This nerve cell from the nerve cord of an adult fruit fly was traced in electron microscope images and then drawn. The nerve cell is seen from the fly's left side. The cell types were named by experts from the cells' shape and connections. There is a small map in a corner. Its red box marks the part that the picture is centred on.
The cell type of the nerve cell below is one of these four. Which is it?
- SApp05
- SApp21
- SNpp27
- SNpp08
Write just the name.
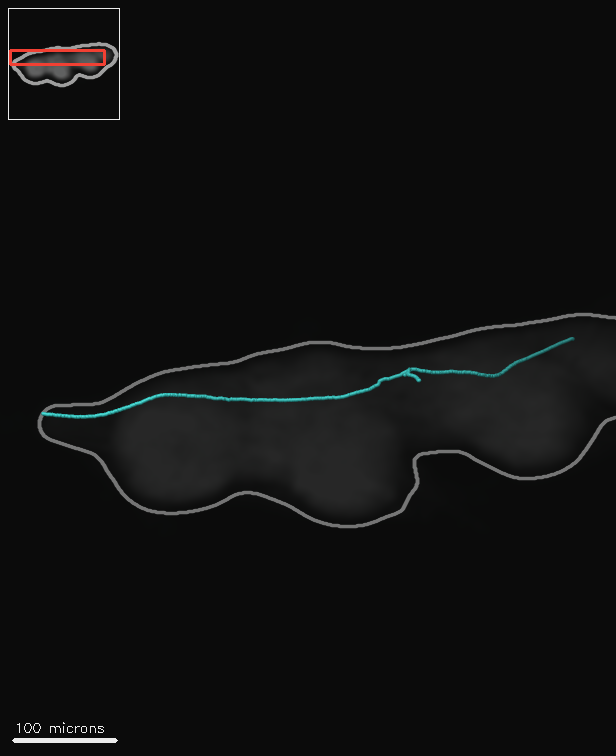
SApp05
